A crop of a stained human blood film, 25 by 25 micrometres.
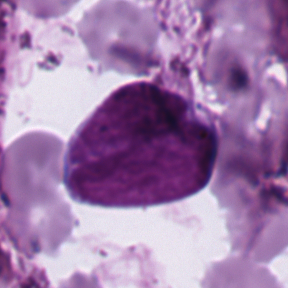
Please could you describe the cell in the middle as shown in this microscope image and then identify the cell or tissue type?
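Rounded triangle for an outline, with a fairly straight lower edge. The nucleus is one unlobed mass filling nearly the whole cell, so almost no cytoplasm shows around it. No granules visible anywhere in the cell. That's a myeloblast.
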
